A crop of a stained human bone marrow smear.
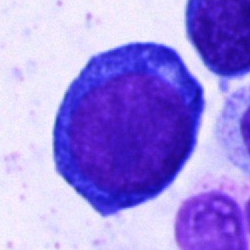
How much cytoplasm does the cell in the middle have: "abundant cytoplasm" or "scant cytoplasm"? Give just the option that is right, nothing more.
Scant cytoplasm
